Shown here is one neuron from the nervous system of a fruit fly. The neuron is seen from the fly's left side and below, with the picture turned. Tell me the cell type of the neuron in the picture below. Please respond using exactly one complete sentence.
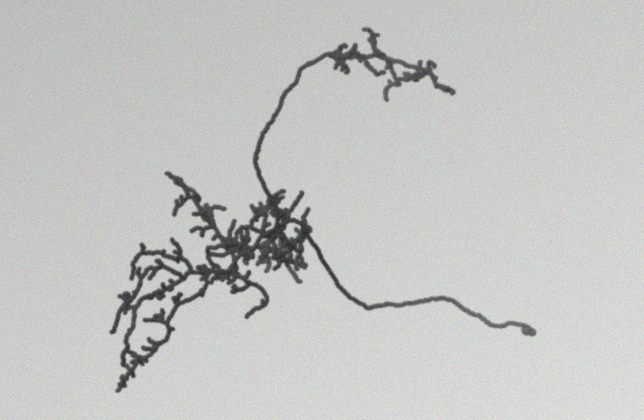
The cell type CB3384 includes this neuron.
